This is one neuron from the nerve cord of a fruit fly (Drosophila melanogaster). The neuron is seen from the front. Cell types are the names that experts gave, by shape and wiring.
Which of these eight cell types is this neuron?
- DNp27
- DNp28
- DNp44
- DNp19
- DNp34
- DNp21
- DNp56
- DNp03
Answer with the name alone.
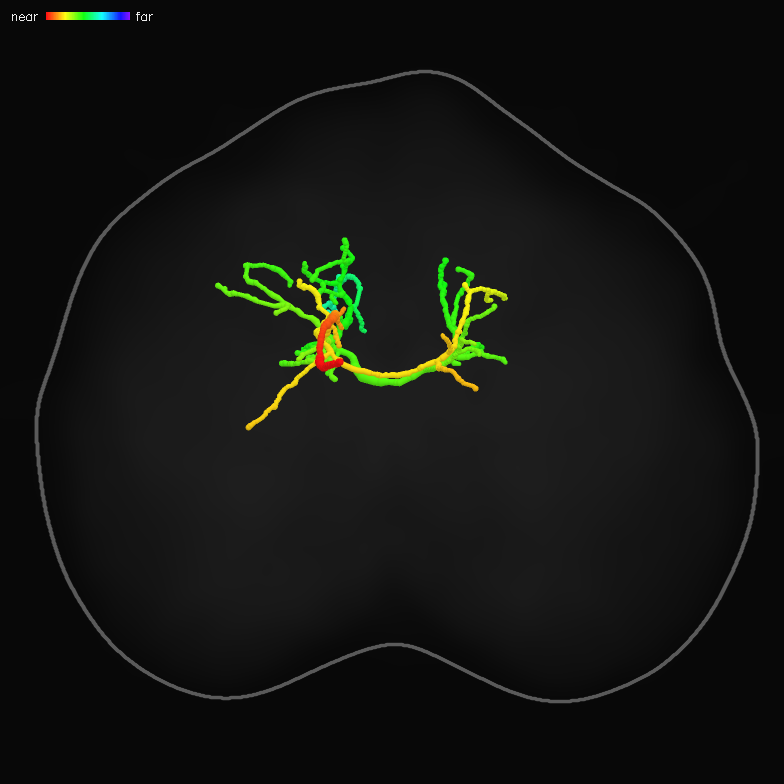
DNp19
